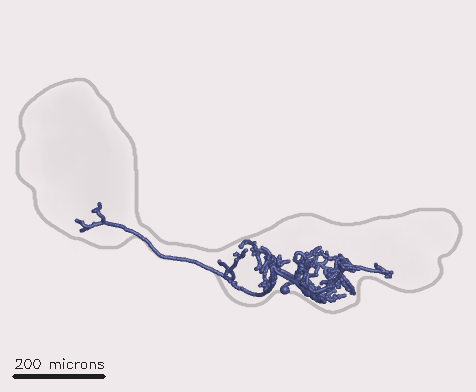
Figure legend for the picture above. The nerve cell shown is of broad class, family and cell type: ascending neuron; hemilineage 07B; AN07B011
